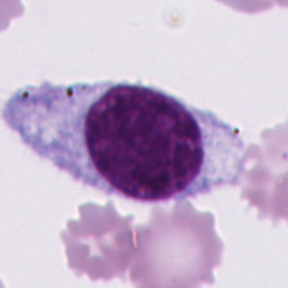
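Hairy cell in a stained peripheral blood smear. The nucleus is oval, without indentation, and no distinct nucleolus is visible. The cytoplasm lacks distinct purple granules, and the cell margin is finely ragged rather than smooth.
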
